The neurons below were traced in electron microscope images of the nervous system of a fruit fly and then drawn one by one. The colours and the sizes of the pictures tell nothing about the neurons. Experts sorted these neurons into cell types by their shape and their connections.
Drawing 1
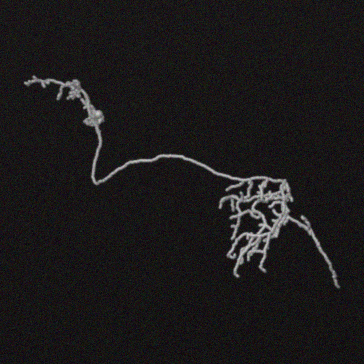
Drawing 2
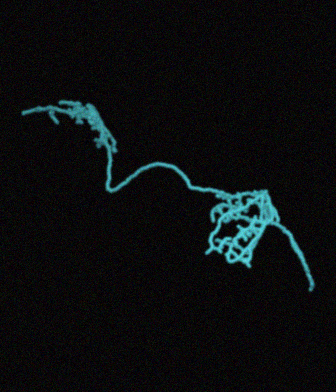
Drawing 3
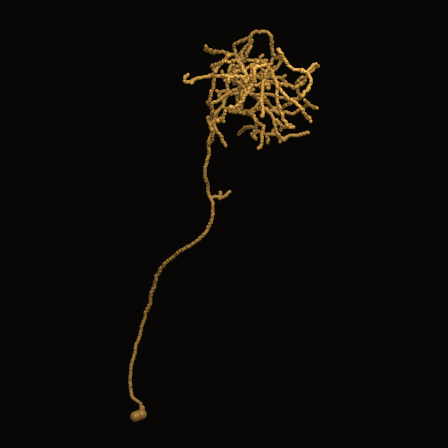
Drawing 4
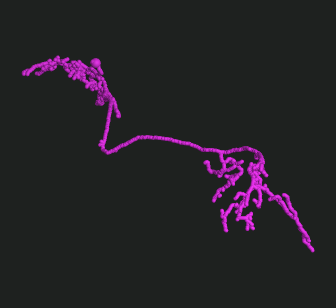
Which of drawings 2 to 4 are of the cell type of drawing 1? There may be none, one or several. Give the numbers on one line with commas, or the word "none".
2, 4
